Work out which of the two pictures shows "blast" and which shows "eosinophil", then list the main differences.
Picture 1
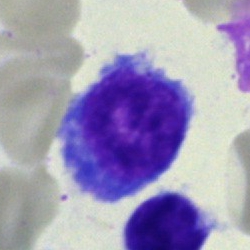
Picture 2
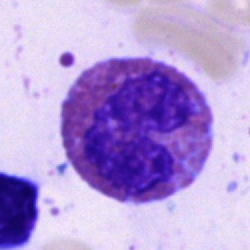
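A blast appears in picture 1 and an eosinophil in picture 2. The blast is roughly oval with a ragged, uneven edge, and small blebs project from its upper edge, whereas the eosinophil has a round outline. In the blast the chromatin is dark purple and fairly fine rather than coarsely clumped, while in the eosinophil it is dark purple and coarsely clumped.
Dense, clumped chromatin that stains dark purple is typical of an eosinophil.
The eosinophil's nucleus is deeply indented from the right side, and no nucleoli are visible in it. The blast's cytoplasm is deep blue with no distinct granules, and no vacuoles are seen in the eosinophil's cytoplasm. A second, darker-staining nucleated cell lies just below the blast, and a separate dark-staining nucleated cell sits at the lower-left corner of picture 2 without touching the eosinophil.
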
